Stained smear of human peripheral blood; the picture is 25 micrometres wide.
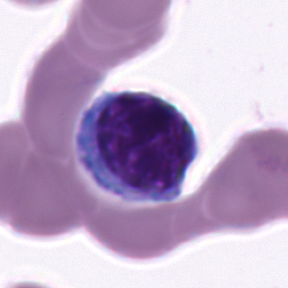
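Plasma cell: the nucleated cell at the centre of a stained smear of human peripheral blood, viewed by light microscopy. The cell is roughly round in outline and about 11 micrometres across. The nucleus fills most of the cell, and its dark purple chromatin is coarsely clumped. The cytoplasm is stained blue.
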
